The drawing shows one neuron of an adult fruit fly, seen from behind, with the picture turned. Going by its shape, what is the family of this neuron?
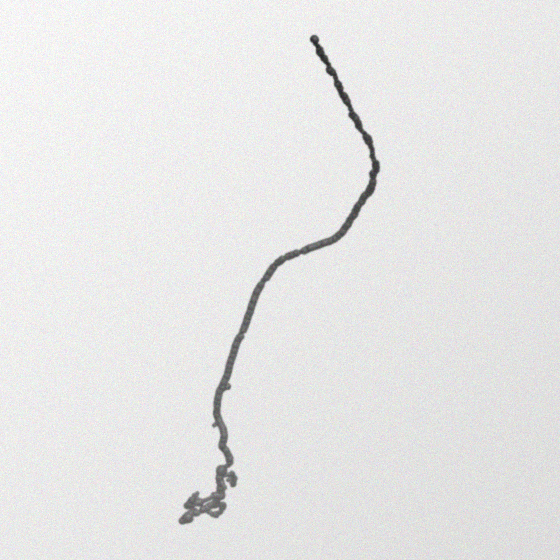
class mechanosensory proprioceptive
